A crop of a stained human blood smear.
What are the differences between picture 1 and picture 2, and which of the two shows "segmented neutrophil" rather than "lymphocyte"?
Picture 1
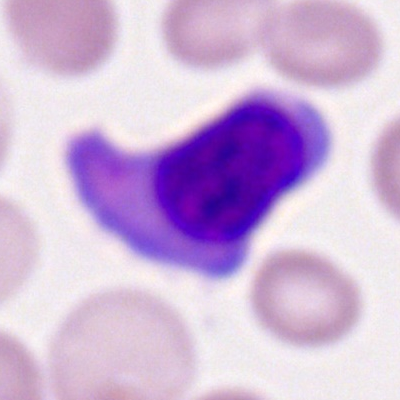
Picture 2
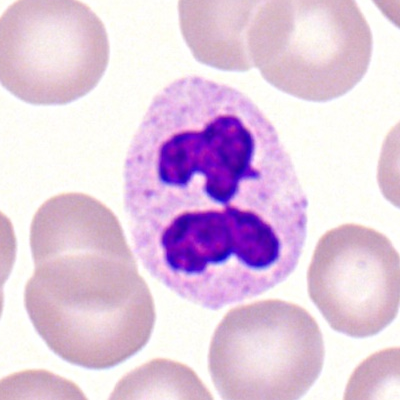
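The lymphocyte is in picture 1 and the segmented neutrophil in picture 2. In the segmented neutrophil, the nucleus is divided into two lobes lying one above the other, and its chromatin is dark purple and coarsely clumped.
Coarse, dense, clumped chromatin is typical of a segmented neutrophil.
Its cytoplasm is abundant and pale pink, with fine lilac granules scattered throughout.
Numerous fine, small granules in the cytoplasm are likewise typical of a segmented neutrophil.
The lymphocyte, by contrast, shows no distinct granules and no vacuoles in its cytoplasm.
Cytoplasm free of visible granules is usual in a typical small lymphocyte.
The segmented neutrophil has a smooth oval outline, slightly taller than wide, while red cells surround the lymphocyte without overlapping it.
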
